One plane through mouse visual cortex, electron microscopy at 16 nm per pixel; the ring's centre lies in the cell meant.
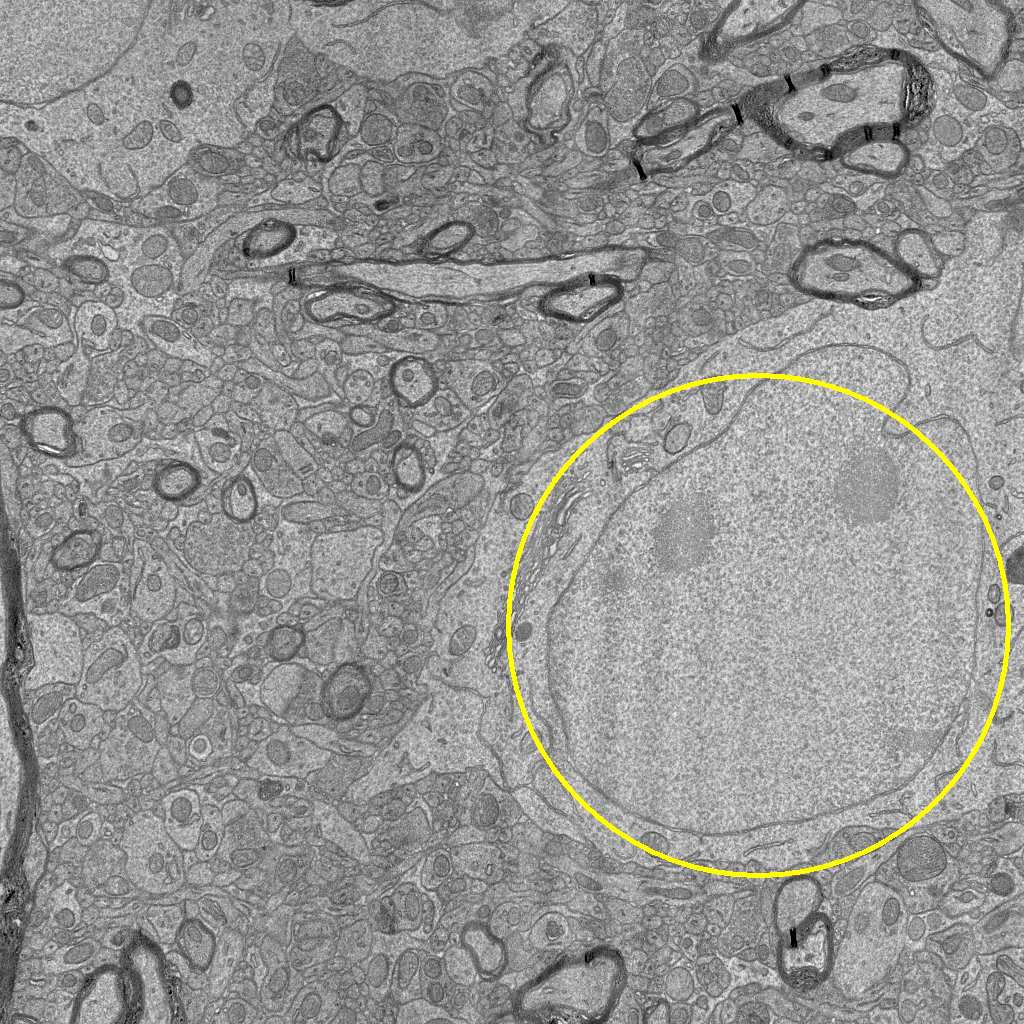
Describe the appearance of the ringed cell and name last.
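A large rounded oval nucleus, seen whole, fills most of the ring. Its envelope runs smoothly, free of deep infoldings. Chromatin is pale, finely dispersed, without a thick dark band at the envelope. Stacked Golgi cisterns occupy the cytoplasm at upper left. This is an excitatory neuron.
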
